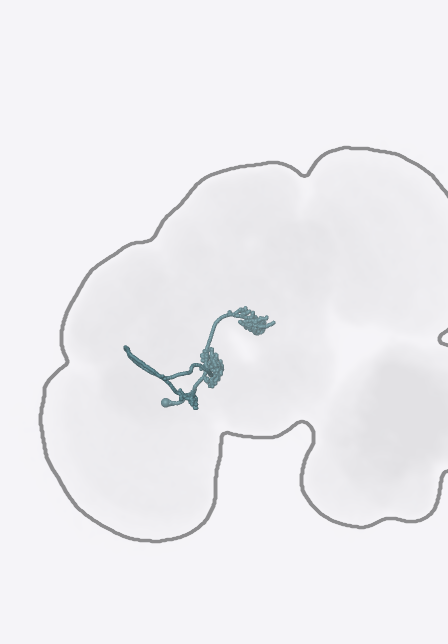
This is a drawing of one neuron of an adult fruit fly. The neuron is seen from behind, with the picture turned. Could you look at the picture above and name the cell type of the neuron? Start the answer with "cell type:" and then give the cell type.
cell type: VP2+VC5_l2PN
